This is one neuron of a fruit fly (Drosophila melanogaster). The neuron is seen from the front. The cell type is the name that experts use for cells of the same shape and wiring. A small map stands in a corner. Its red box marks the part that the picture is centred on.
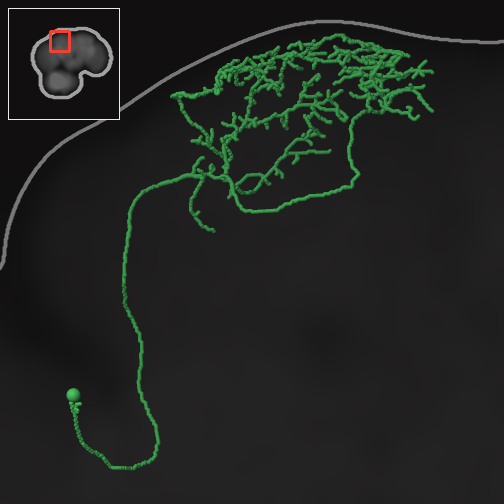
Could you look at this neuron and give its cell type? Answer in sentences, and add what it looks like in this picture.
The cell type is SLP211. It is a central-brain intrinsic neuron. The cell body is at the lower left of the picture. Dozens of branch ends can be seen.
